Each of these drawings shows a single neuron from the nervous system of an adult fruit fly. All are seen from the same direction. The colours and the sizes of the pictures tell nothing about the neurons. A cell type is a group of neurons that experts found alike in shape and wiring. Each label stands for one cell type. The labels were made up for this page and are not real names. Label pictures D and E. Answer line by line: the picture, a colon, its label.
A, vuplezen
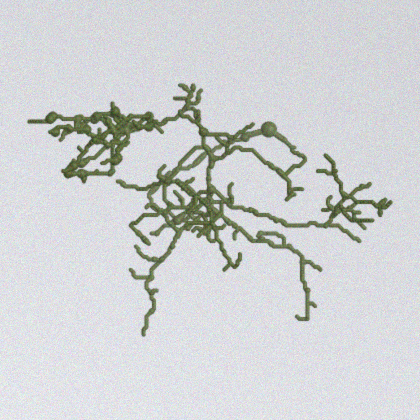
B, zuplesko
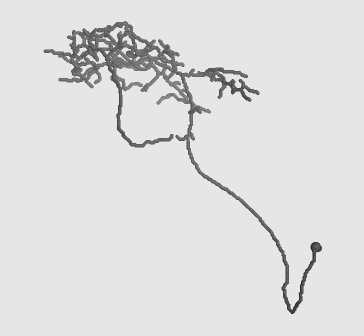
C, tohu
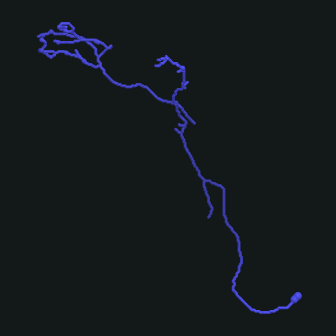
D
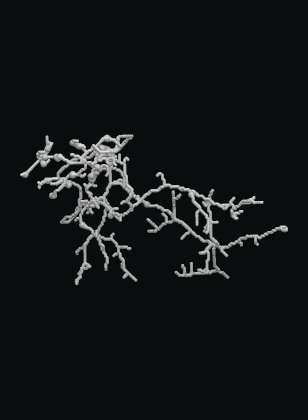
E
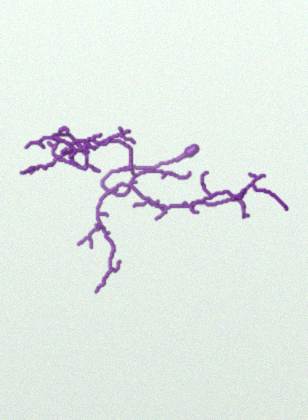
D: vuplezen
E: vuplezen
